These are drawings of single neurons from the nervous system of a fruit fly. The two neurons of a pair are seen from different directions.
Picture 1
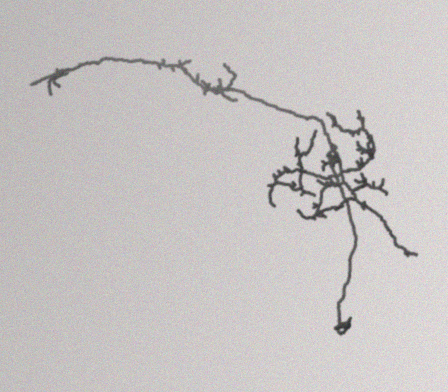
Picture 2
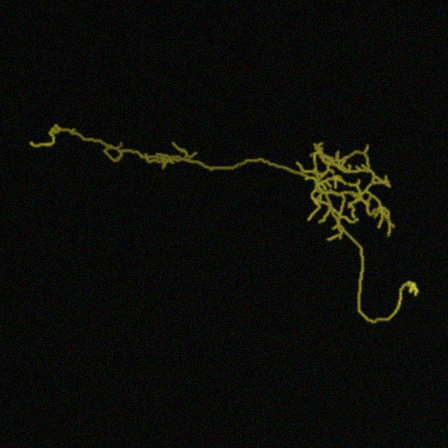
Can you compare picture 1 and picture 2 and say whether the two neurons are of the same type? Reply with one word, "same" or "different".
same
